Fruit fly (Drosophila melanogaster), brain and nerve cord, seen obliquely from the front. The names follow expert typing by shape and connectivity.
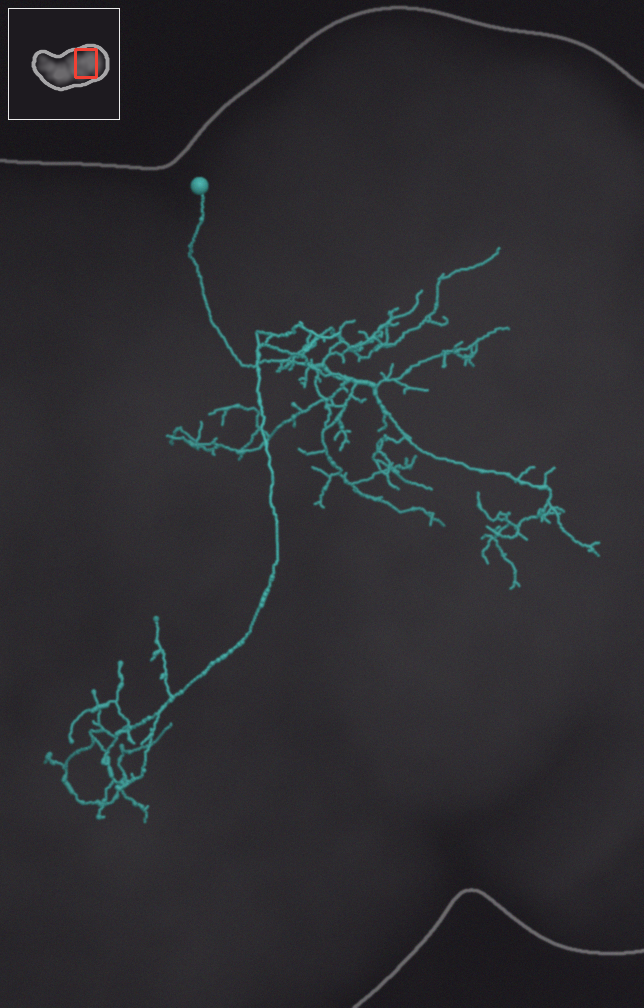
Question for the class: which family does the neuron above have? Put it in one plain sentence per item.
The family is hemilineage SMPpm1.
